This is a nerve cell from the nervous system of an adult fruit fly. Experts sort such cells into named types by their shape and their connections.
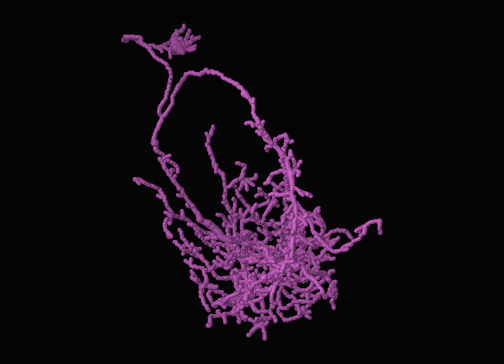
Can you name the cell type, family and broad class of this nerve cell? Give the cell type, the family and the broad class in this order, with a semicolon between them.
IN12B007; hemilineage 12B; nerve-cord intrinsic neuron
